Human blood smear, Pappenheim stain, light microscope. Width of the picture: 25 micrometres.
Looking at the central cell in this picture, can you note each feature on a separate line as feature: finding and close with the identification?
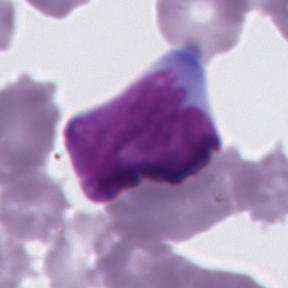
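Outline: angular, with straight edges and corners rather than round
Chromatin: deep purple and finely streaked, not gathered into coarse clumps
Nucleus: a notch near the middle of its lower edge
Cytoplasm: no granules seen
Name: myeloblast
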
